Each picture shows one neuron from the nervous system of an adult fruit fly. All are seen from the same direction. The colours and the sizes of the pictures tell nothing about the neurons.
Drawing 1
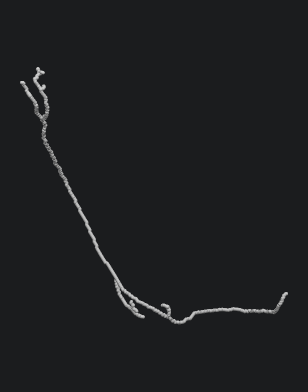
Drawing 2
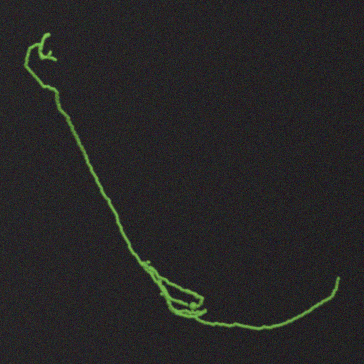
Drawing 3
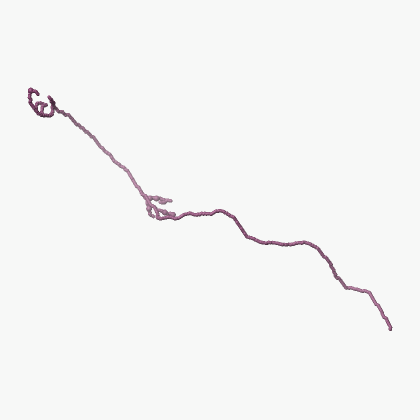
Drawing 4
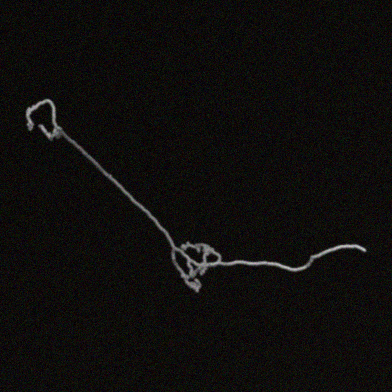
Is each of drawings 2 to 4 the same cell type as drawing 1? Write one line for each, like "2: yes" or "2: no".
2: yes
3: no
4: no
